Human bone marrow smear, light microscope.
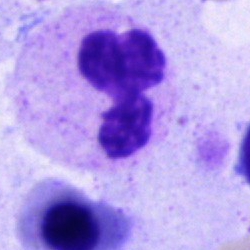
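Segmented neutrophil, the central cell of a stained human bone marrow smear under the light microscope. Its outline is round, the edge smooth and only faintly marked. The nucleus sits off-centre, over toward the right, and you won't find any nucleoli in it. Fine pink-purple granules are scattered through the cytoplasm.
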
